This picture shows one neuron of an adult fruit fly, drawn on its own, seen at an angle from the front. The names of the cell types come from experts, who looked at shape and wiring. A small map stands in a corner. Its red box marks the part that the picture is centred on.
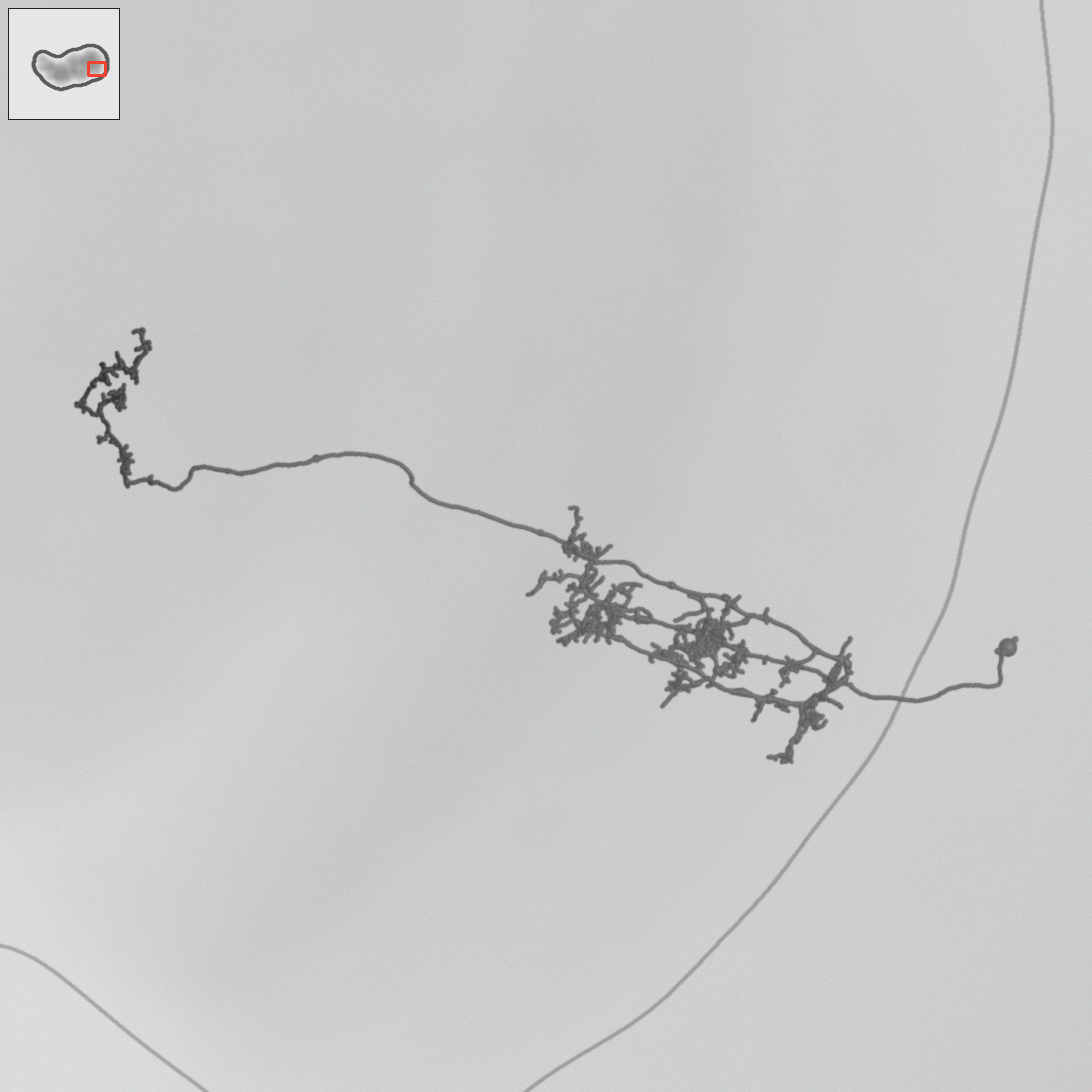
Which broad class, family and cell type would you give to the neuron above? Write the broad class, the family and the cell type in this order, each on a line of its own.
optic-lobe intrinsic neuron
Tm
Tm5c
